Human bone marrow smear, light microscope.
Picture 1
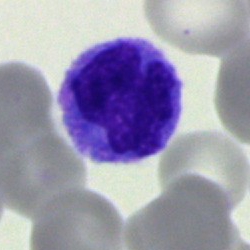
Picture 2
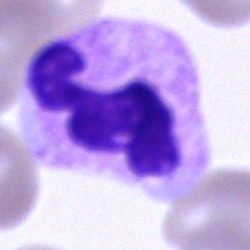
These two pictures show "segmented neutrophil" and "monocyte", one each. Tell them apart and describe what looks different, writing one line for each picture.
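Picture 1 is a monocyte. The nucleus fills most of the cell.
Picture 2 is a segmented neutrophil. The cytoplasm is abundant and pale lilac-pink.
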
